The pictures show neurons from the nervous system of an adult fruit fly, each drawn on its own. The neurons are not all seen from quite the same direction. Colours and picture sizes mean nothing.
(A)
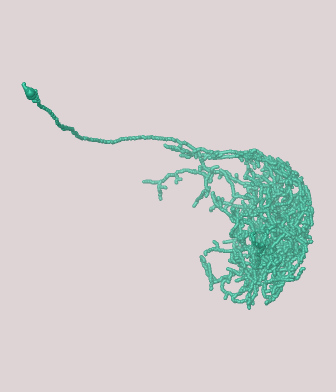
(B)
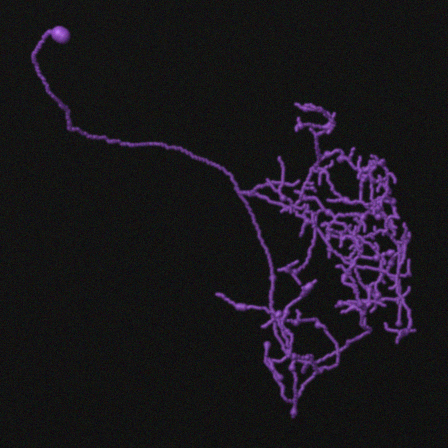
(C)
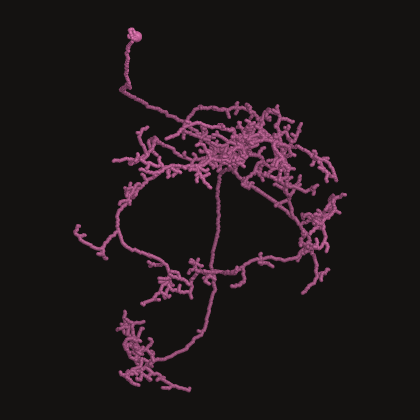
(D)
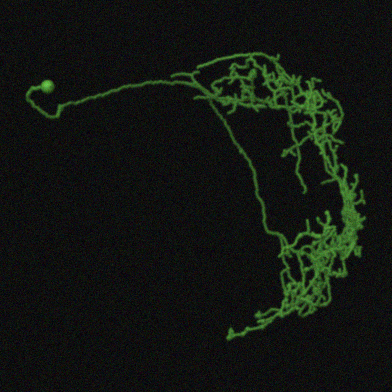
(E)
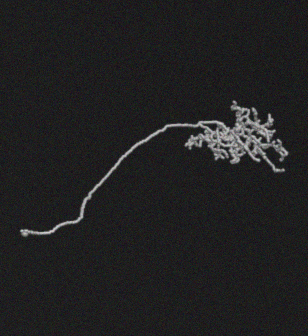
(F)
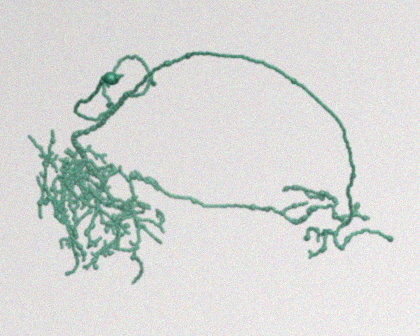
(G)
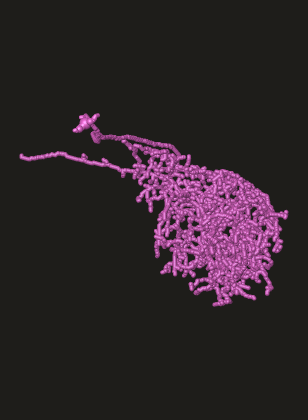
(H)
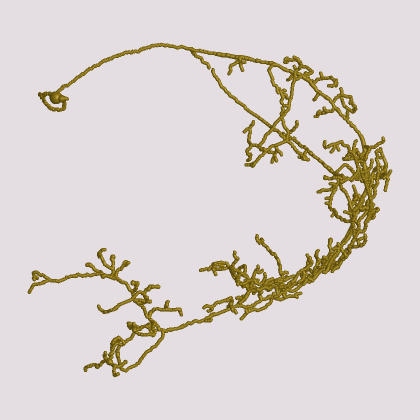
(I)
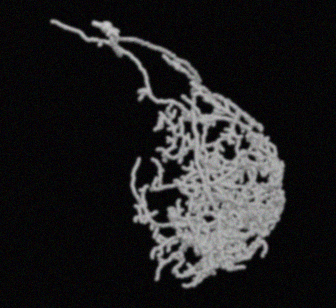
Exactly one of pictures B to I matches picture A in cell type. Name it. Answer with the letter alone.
I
